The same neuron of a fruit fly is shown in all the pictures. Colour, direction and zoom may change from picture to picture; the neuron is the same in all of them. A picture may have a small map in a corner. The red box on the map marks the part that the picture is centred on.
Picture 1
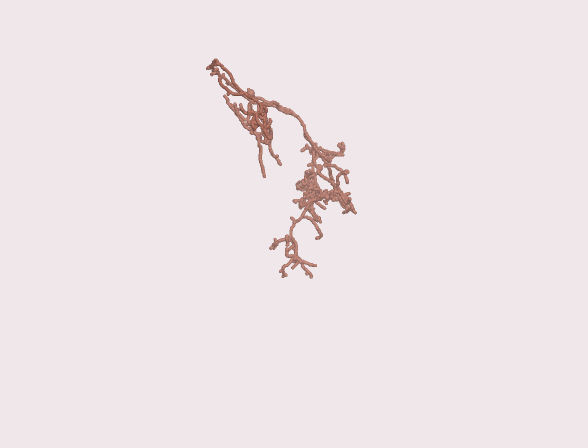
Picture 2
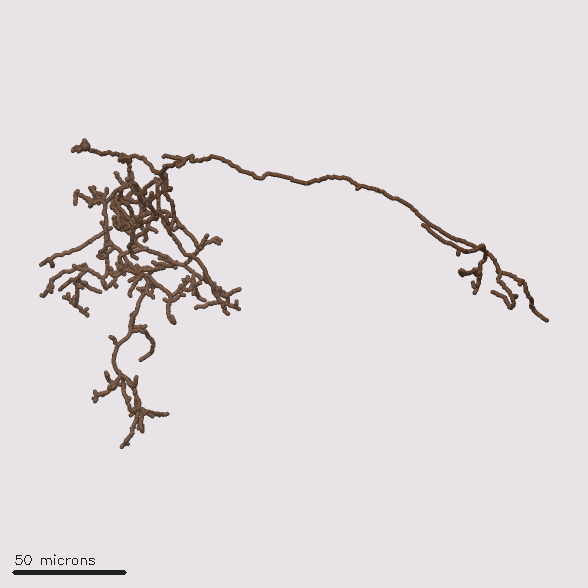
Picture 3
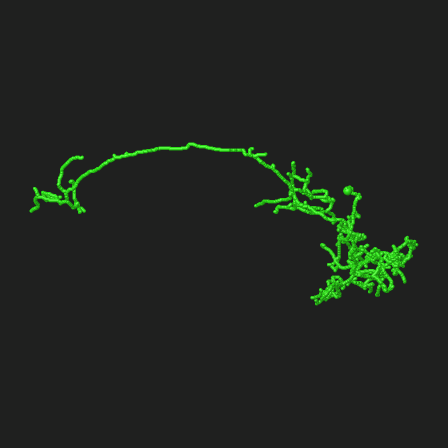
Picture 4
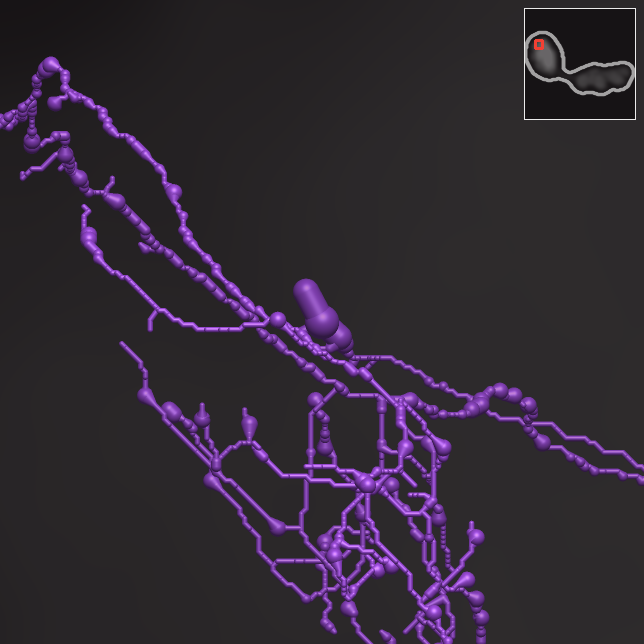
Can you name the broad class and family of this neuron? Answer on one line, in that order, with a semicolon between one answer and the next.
central-brain intrinsic neuron; hemilineage SLPad1_anterior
